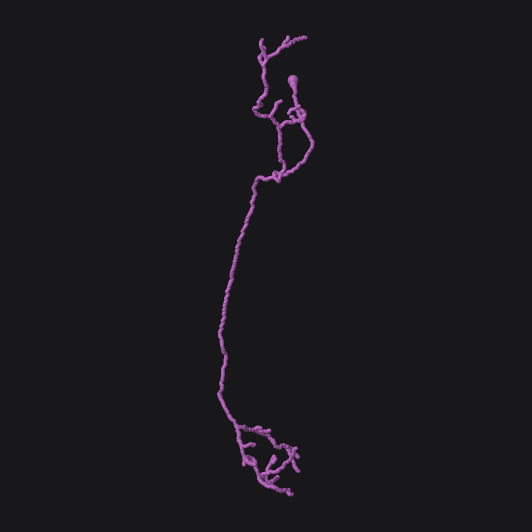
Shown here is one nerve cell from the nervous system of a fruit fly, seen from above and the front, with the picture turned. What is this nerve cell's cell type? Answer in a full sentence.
The cell type is LPT111.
